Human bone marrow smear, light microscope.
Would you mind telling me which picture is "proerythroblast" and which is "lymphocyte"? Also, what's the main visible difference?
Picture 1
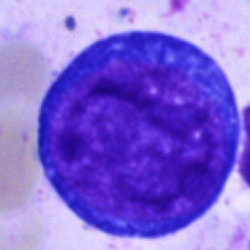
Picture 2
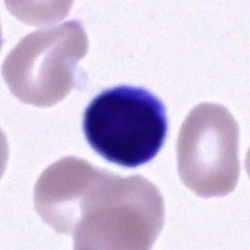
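In picture 2 is the lymphocyte, while picture 1 shows a proerythroblast. Their chromatin differs: in the proerythroblast it is finely granular with a few darker patches, whereas in the lymphocyte it is dense and deep violet-blue, with almost no visible pattern.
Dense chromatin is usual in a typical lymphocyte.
The cytoplasm differs as well: the proerythroblast has a narrow rim of deep blue cytoplasm around the nucleus, whereas the lymphocyte shows at most a very thin rim at its edge. Both cells have a round, smooth outline, and neither shows granules.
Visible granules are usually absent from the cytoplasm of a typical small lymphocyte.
No nucleolus can be seen in the lymphocyte.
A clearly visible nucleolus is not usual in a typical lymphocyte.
Part of another purple-stained cell lies at the right edge of picture 1.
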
